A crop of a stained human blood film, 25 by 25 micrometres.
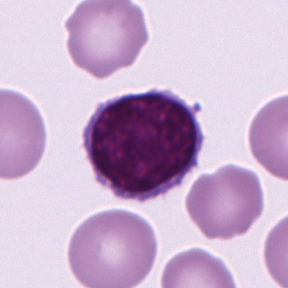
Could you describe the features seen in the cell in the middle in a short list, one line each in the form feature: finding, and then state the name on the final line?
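Size: about 10 micrometres across, about 1.5 times as wide as the whole red cell in the picture
Nucleus: round in outline, about 9 micrometres across
Cytoplasm: only a very thin rim around the nucleus, with no visible granules
Border: slightly ragged rather than smooth
Bleb: a small one protruding from the upper right edge
Name: typical lymphocyte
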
